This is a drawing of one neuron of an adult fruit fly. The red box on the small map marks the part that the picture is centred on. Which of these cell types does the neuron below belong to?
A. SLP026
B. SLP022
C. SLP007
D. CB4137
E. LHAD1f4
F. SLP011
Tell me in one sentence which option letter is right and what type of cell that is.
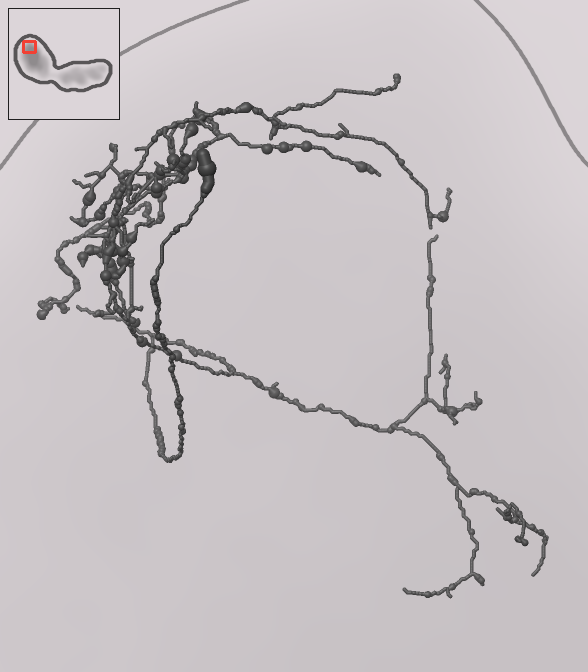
The neuron is typed as SLP007, which is listed in option C.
